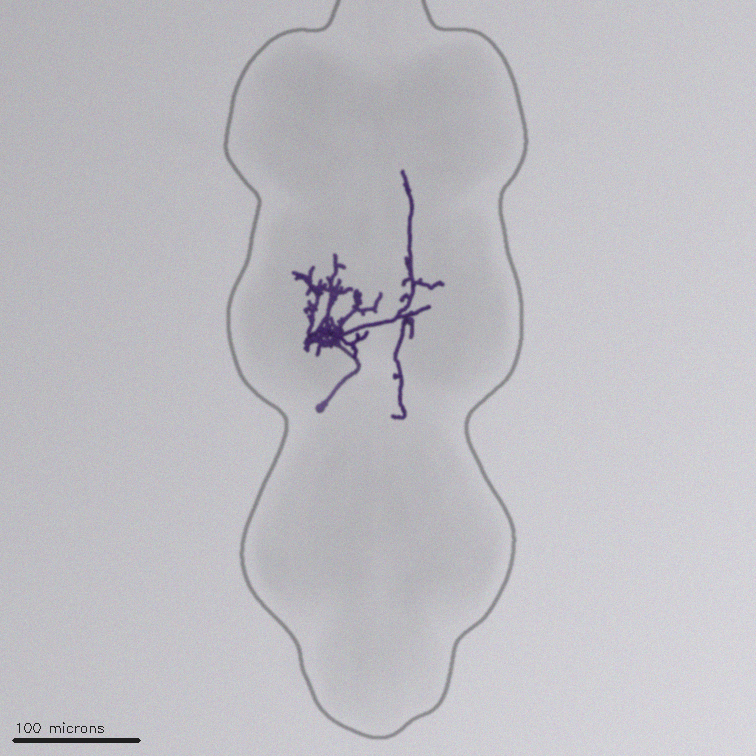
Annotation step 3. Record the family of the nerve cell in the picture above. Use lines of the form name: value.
family: hemilineage 06A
